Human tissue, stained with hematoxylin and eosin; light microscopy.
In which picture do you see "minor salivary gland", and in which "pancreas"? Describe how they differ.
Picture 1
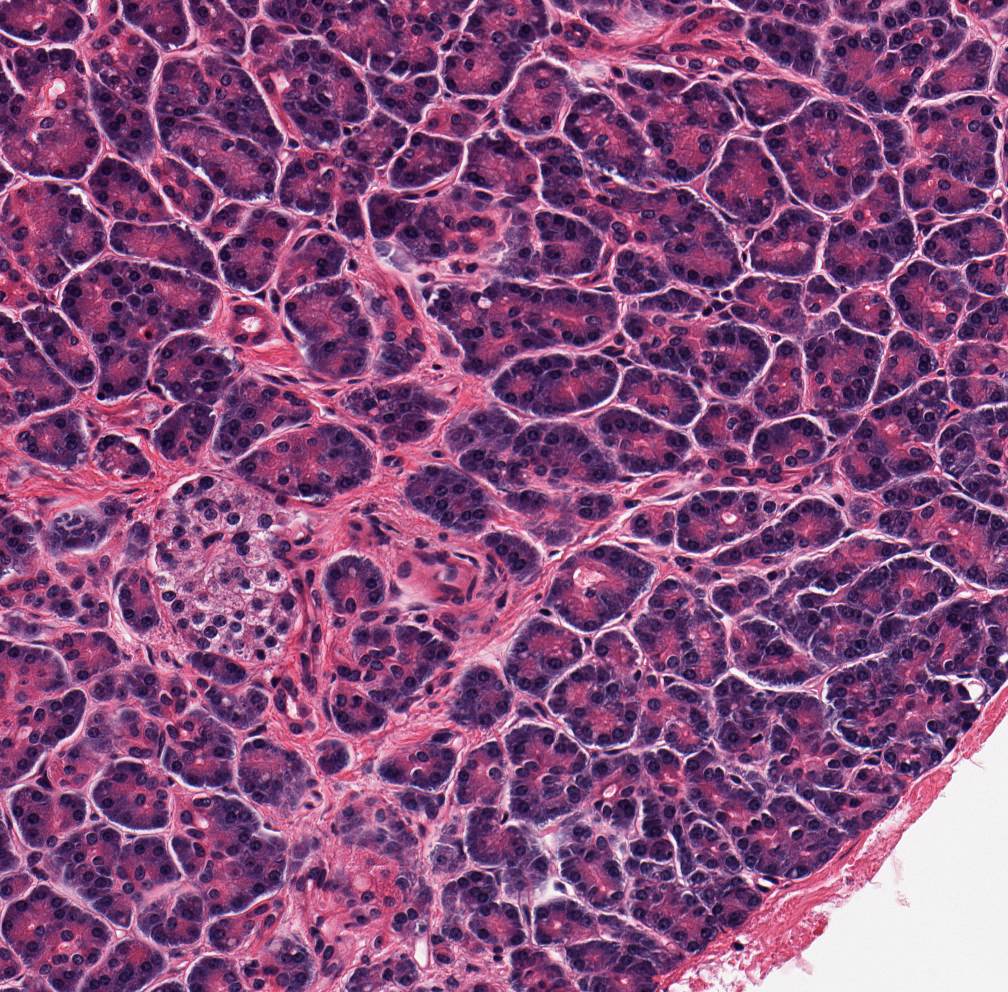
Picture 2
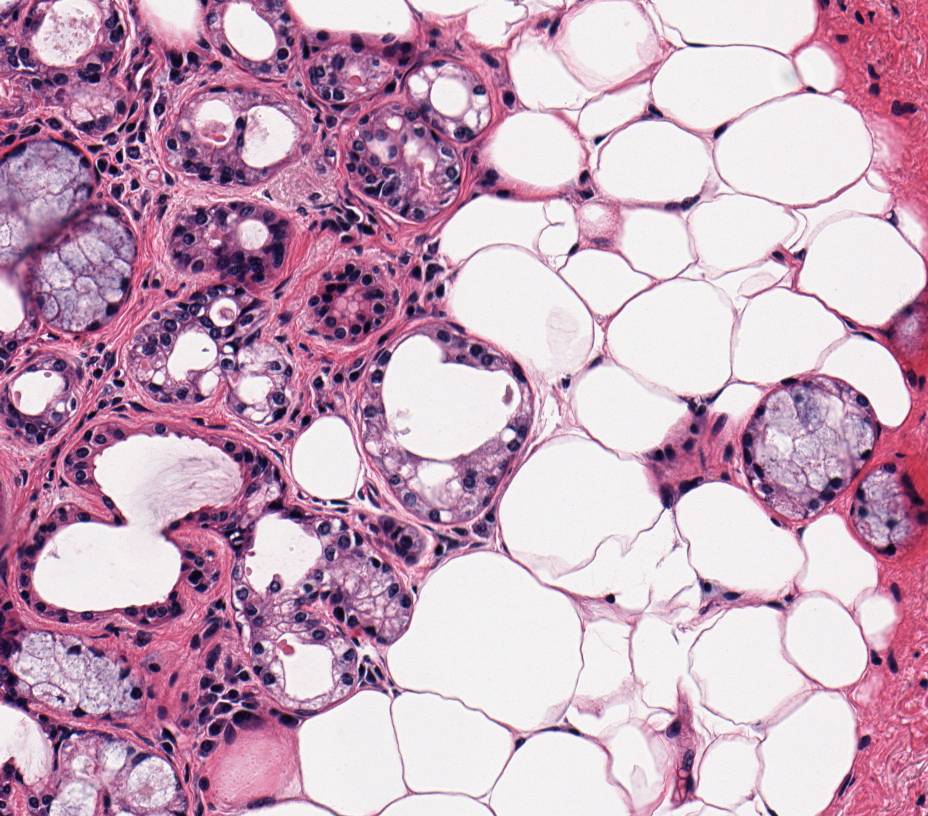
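Let's take them in turn: picture 1 is pancreas, picture 2 minor salivary gland. Here closely packed rounded acini fill almost the whole field, separated only by thin strands of stroma. Its acinar cells have deep purple basal cytoplasm, pink granular apical cytoplasm facing the acinus centre, and small, round, uniform nuclei toward the base. Left of centre there's a rounded cluster of paler-staining cells not arranged in acini.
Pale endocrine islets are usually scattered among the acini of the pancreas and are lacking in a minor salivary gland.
In picture 2, gland units crowd the left half and fat fills most of the right, where two small clusters of mucous acini lie isolated among the fat cells near the edge. Some acini, as at the left edge, have mucous cells with pale, bluish-grey, foamy cytoplasm and nuclei pressed flat at the base; others have denser, granular purple-pink cytoplasm and round nuclei.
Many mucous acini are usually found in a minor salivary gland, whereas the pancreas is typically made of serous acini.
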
